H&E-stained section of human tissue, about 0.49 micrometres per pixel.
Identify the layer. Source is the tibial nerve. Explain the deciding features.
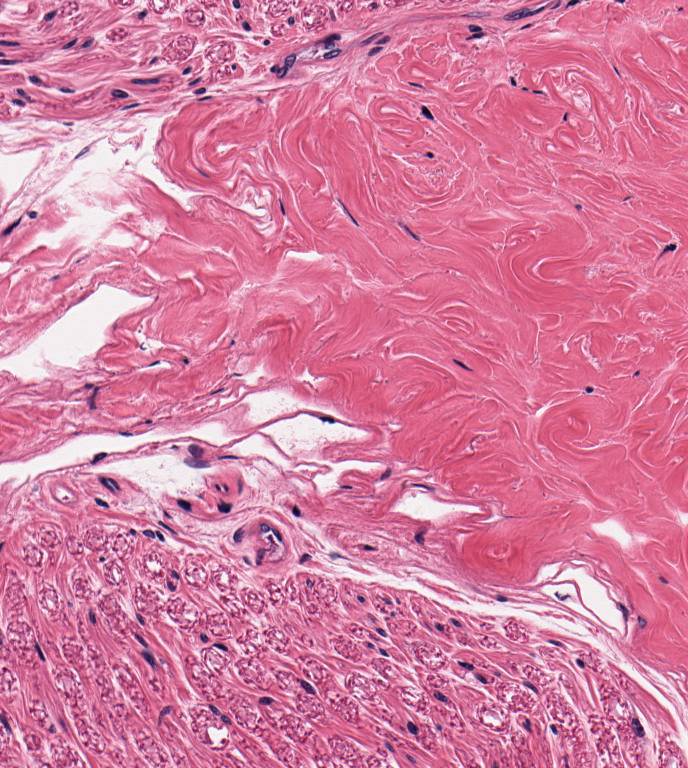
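Here the tissue is epineurium. Dense pink collagen fills the centre and right, its wavy bundles swirling in many directions rather than running parallel, with only sparse small dark elongated nuclei.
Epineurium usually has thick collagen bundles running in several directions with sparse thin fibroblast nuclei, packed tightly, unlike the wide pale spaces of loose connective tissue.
Finer fibres band the top and bottom.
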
